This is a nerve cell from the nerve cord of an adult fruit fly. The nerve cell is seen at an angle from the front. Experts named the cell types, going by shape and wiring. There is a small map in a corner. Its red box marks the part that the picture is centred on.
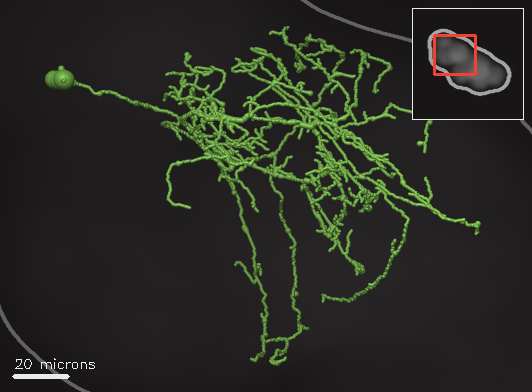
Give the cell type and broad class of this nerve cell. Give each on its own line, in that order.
INXXX295
nerve-cord intrinsic neuron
